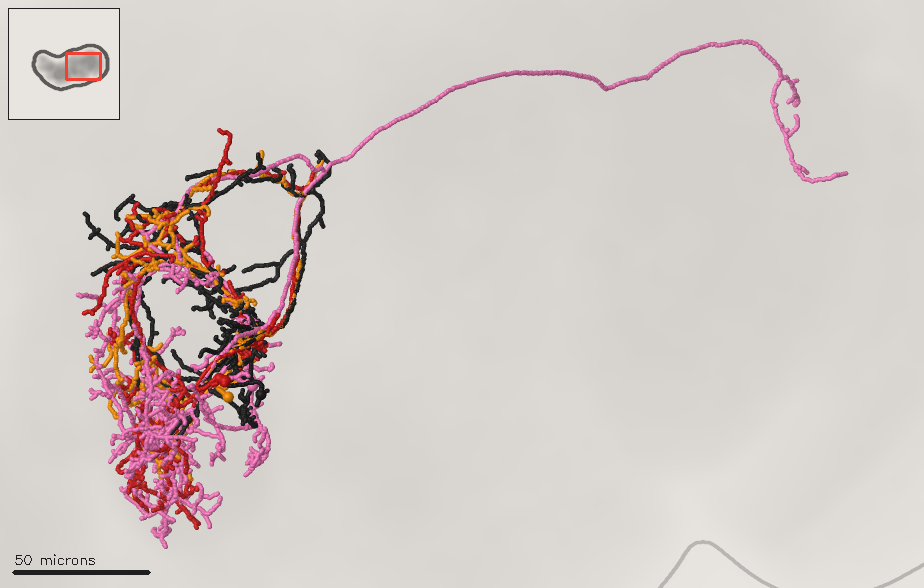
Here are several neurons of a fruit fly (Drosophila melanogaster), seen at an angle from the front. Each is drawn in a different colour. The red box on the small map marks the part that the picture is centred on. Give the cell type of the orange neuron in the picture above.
aSP10C_b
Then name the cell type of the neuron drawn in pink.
AVLP413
